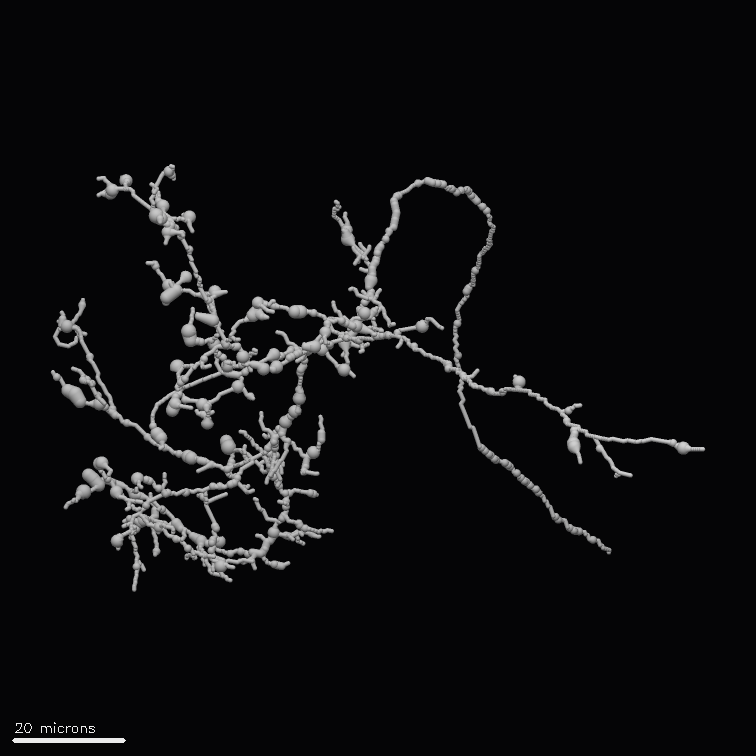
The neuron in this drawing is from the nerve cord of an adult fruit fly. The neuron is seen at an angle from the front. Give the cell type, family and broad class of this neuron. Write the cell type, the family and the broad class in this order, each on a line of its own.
IN12B053
hemilineage 12B
nerve-cord intrinsic neuron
